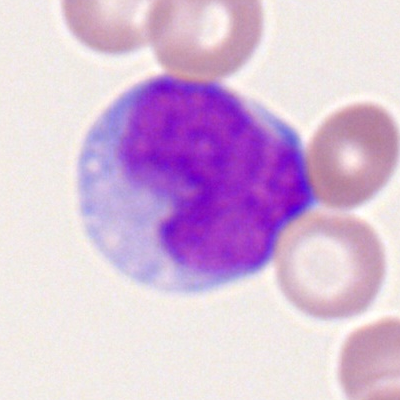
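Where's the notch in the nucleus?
On its left side, which makes the nucleus look kidney-like.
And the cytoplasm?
Pale greyish blue, broadest on the left side of the cell.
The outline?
Smooth and roughly round.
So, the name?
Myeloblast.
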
